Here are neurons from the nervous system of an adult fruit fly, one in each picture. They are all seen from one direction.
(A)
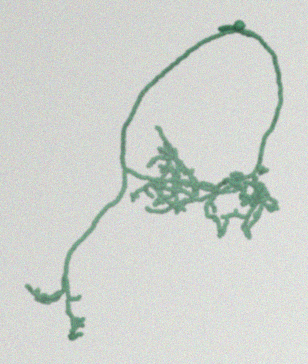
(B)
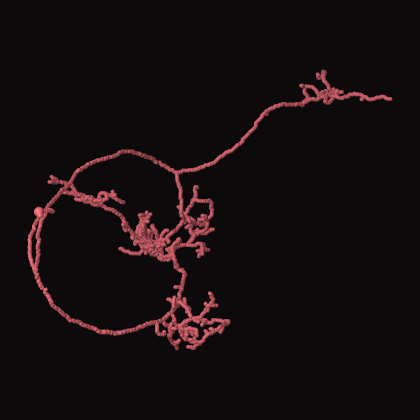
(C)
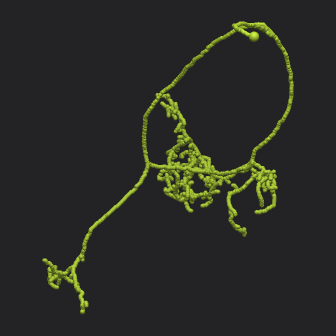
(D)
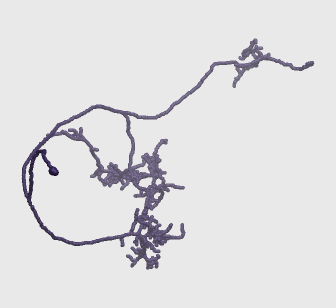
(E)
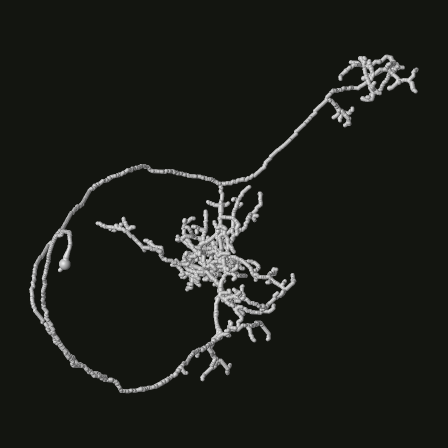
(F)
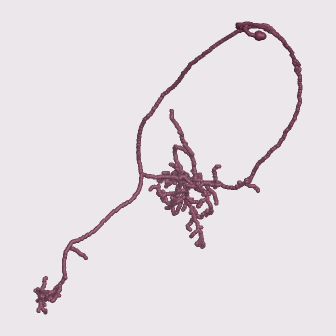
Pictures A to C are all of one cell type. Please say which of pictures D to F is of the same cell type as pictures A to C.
D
